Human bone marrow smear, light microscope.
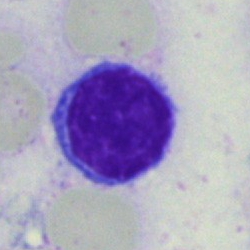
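Lymphocyte, the central cell of a stained human bone marrow smear under the light microscope. Nucleus first: the chromatin stains dark purple throughout. Cytoplasm next: only a thin, deep blue rim surrounds the nucleus. Last, the width of that rim: it is widest on the left side of the cell.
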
